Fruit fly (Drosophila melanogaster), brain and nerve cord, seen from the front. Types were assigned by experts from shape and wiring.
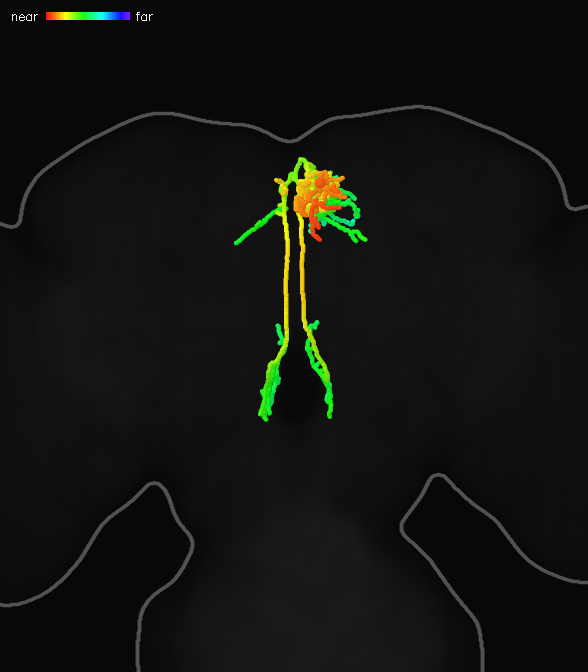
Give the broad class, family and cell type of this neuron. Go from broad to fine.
central-brain intrinsic neuron; hemilineage SMPad1; SMP092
